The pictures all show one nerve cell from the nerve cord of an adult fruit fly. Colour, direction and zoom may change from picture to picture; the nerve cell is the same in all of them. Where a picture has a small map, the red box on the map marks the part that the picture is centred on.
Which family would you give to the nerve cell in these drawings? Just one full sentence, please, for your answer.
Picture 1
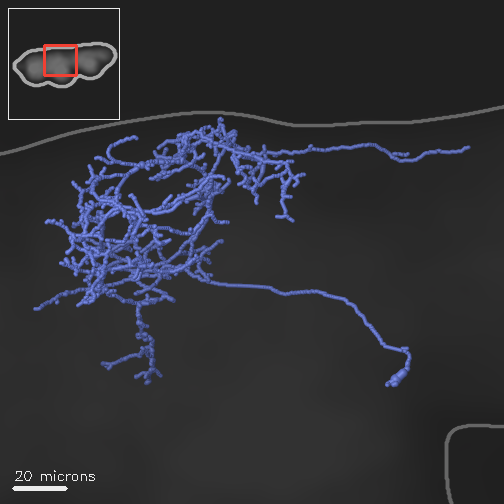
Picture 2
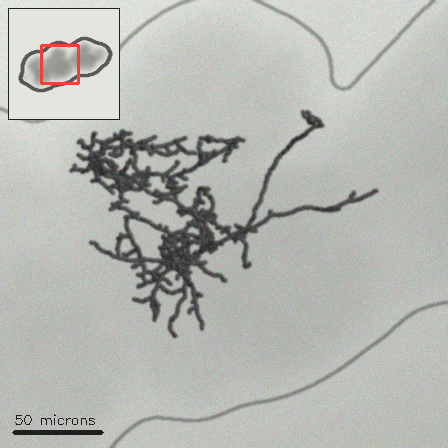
This nerve cell is designated as family hemilineage 12A.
